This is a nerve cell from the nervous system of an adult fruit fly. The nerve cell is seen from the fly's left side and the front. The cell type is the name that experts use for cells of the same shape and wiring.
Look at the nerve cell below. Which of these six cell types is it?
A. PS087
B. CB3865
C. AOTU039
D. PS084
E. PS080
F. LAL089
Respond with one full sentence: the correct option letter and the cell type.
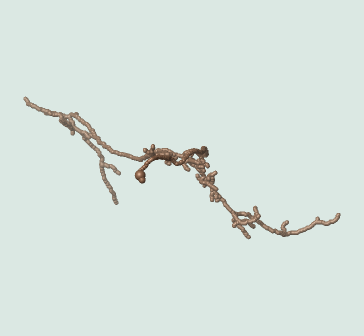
Being of cell type LAL089, the neuron matches option F.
